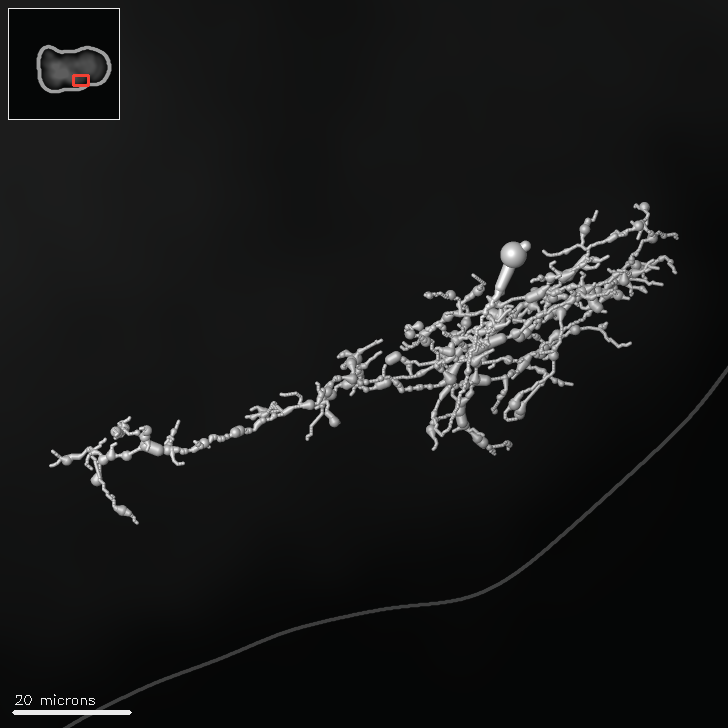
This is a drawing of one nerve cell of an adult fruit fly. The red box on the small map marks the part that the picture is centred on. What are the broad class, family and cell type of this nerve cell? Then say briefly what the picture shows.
It is a central-brain intrinsic neuron. Its family is hemilineage TRdm. It is of cell type GNG238. By the scale bar it is about 110 microns wide in this view. Dozens of branch ends can be seen.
